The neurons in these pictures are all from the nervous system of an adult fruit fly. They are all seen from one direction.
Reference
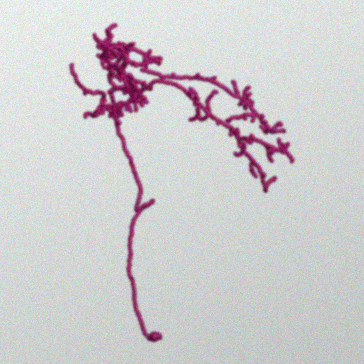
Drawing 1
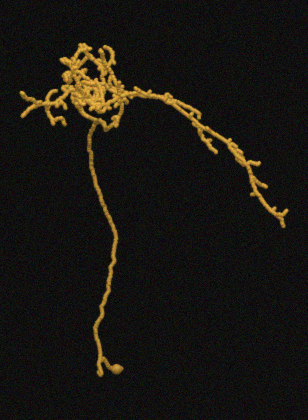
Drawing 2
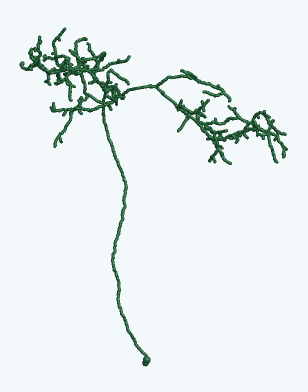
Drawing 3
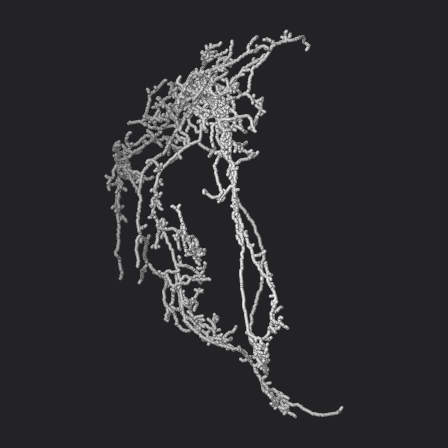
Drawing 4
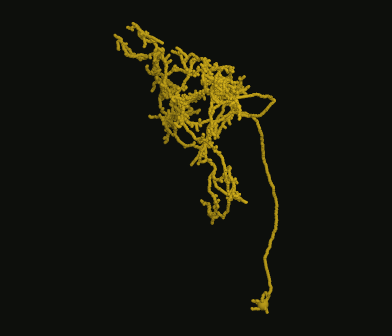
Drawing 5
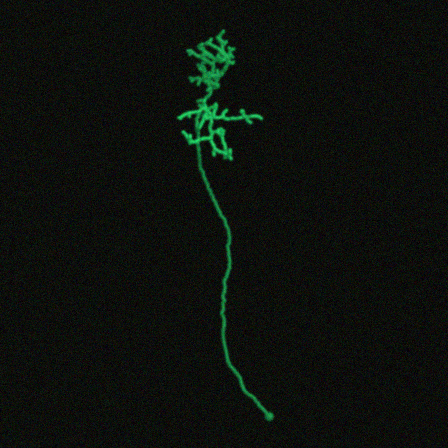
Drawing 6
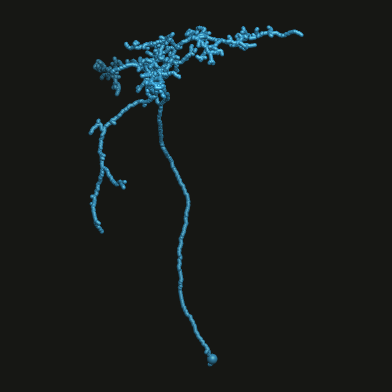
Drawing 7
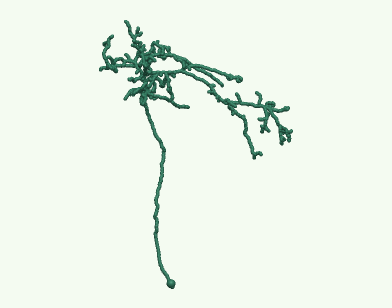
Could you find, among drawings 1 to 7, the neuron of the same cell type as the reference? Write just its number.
7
